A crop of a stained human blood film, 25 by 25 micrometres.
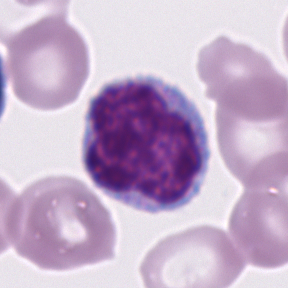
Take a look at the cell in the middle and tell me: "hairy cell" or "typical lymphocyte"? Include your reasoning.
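It is a typical lymphocyte. The deciding check is the cytoplasm: here it forms only a narrow rim of pale blue.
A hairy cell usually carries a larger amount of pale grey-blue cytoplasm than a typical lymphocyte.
For the rest, the cell measures about 12 micrometres across and its nucleus about 11 by 10 micrometres; the chromatin is dense, dark purple and coarsely clumped; the nucleus has a shallow notch in its lower edge, and a few fine reddish dots lie scattered over it.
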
